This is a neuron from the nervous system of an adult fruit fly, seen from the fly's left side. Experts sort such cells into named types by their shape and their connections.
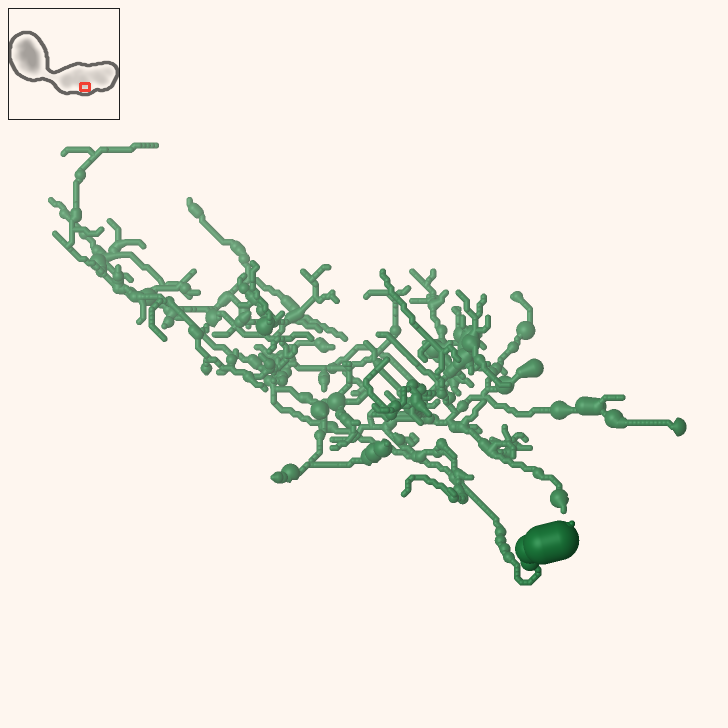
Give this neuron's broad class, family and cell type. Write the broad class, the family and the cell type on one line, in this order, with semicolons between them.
nerve-cord intrinsic neuron; hemilineage 01B; IN01B075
